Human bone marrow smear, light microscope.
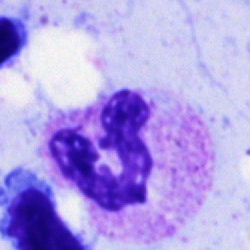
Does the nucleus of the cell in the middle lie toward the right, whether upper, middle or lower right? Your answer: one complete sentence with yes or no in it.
No, most of its cytoplasm is found to the right of its nucleus.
